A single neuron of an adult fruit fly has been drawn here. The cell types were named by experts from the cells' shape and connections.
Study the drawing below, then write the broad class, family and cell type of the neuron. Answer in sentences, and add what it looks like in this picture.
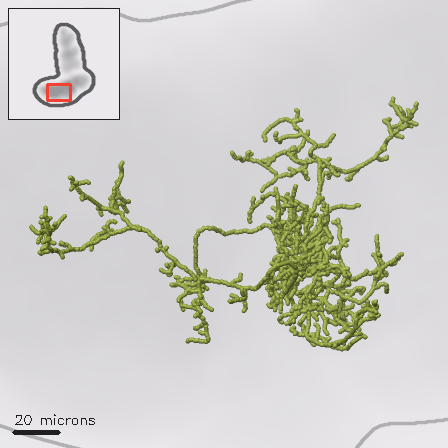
This is a central-brain intrinsic neuron. The family is hemilineage SMPad3. Its cell type is SMP116. From left to right in the picture it spans about 170 microns. The picture shows dozens of branch ends.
